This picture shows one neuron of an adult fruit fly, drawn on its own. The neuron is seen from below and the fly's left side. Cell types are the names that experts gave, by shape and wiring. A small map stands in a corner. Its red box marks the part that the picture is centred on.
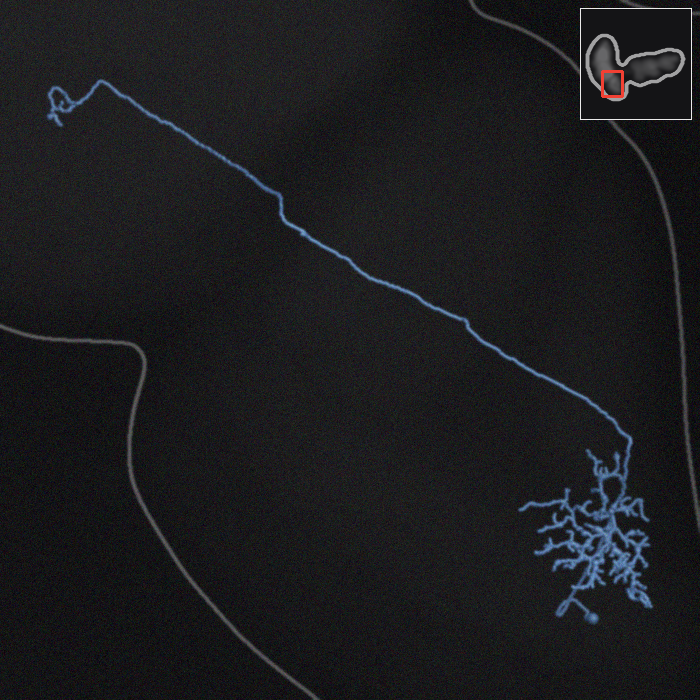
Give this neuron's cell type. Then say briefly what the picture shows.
It is of cell type MeTu1. Its broad class is visual projection neuron. It is in the brain and does not reach the nerve cord. The cell body is at the lower right of the picture. The picture shows dozens of branch ends.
